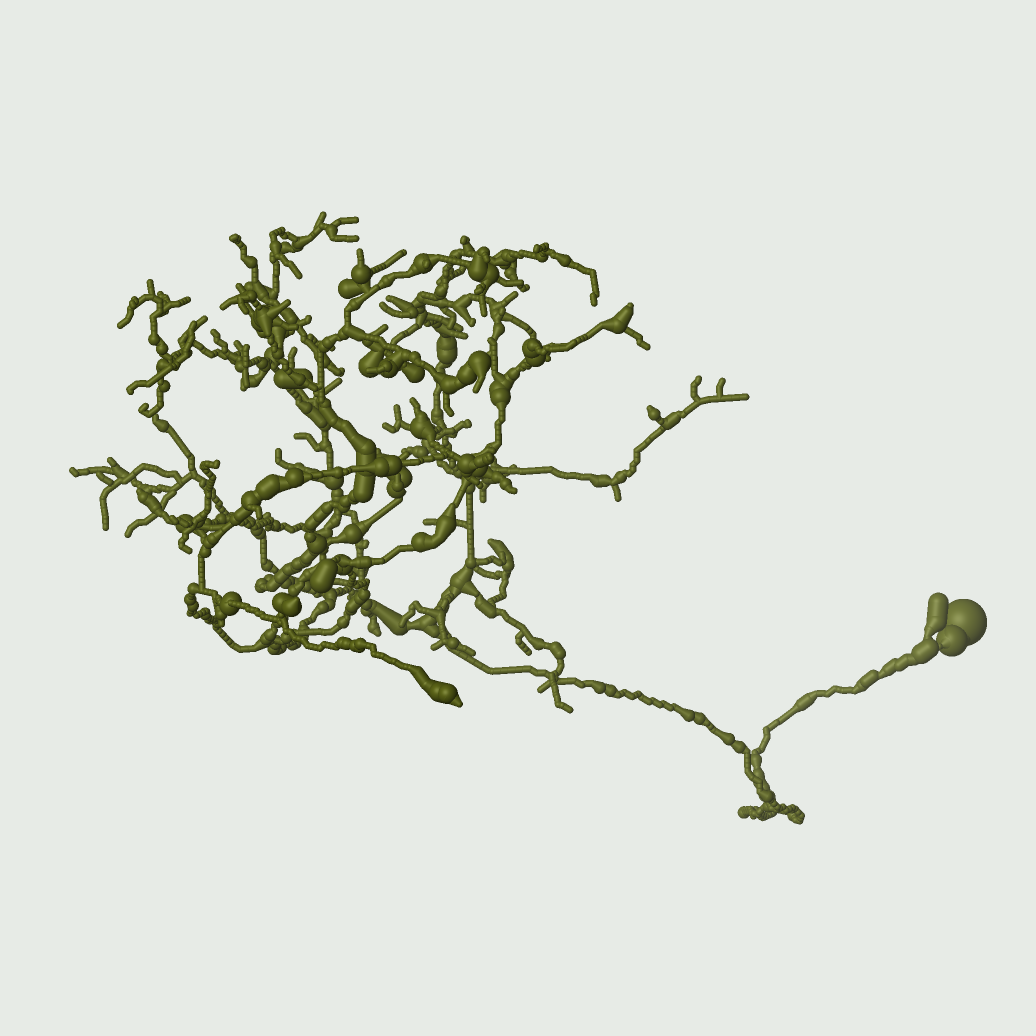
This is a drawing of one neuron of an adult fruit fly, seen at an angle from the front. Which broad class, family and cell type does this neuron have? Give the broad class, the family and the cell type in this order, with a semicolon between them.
central-brain intrinsic neuron; hemilineage DM4_dorsal; SMP407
